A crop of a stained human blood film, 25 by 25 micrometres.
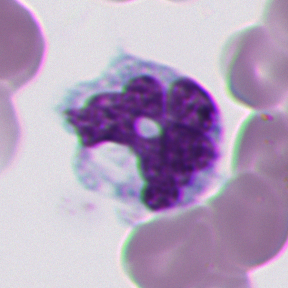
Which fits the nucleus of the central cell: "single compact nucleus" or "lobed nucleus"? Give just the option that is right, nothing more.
Lobed nucleus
